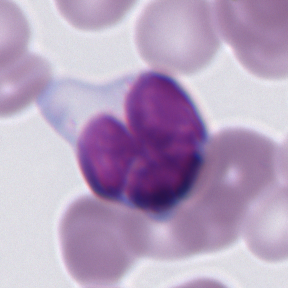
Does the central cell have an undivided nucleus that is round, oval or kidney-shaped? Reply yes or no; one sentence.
No, the nucleus is not a single compact piece but two or more distinct lobes.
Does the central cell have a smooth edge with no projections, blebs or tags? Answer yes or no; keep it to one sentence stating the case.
No, along its edge the cell is rough, not smooth.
